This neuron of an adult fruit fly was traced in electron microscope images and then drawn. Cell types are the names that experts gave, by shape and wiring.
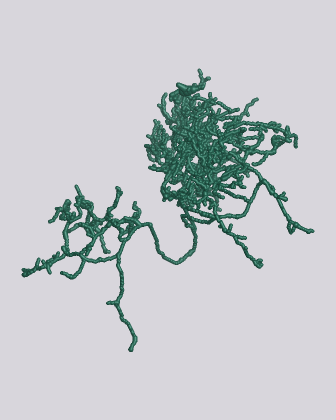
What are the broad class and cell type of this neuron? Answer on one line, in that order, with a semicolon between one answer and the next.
central-brain intrinsic neuron; SMP053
